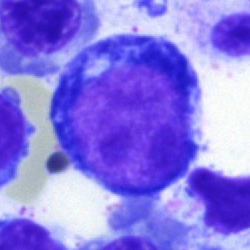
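Proerythroblast, central cell, stained human bone marrow smear. Outline roughly round; edge slightly irregular, with small bumps. Small pale clear area in cytoplasm at upper left. No distinct granules in cytoplasm.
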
